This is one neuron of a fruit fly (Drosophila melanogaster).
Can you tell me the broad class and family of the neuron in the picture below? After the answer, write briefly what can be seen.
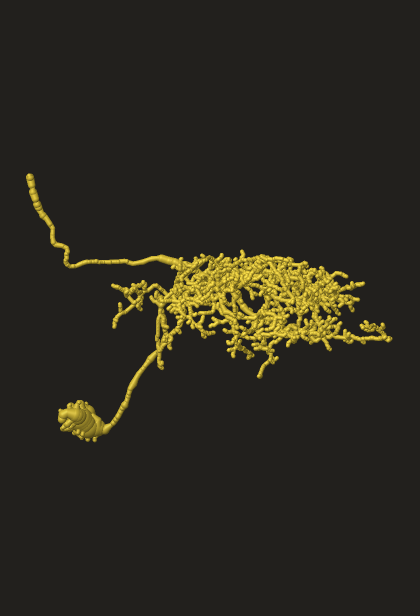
This is a motor neuron of the nerve cord. Its family is hemilineage 03B. Dozens of branch ends can be seen. As drawn here it is wider than it is tall.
